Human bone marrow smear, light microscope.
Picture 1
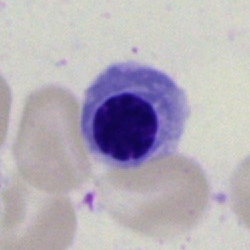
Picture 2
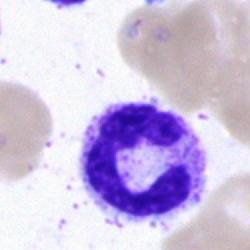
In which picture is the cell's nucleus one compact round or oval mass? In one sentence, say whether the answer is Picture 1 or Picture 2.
In picture 1, the nucleus of the cell is one compact round or oval mass.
